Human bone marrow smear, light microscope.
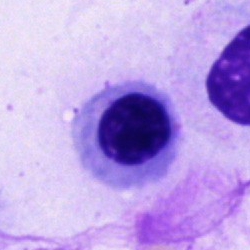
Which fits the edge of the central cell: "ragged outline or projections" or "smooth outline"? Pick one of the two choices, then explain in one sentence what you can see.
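Smooth outline. The cell outline is round and smooth.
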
